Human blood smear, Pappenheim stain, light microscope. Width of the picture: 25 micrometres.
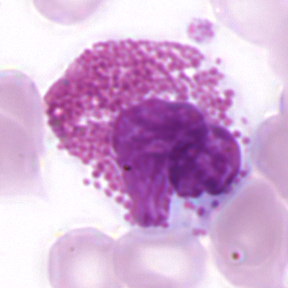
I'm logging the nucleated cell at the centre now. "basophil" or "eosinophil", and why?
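This is an eosinophil, not a basophil. Its nucleus can be seen divided into lobes, the chromatin staining a dense, deep purple.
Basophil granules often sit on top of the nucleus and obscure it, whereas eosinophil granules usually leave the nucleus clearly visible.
The cytoplasm is packed with many round, pink-red granules of even size.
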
